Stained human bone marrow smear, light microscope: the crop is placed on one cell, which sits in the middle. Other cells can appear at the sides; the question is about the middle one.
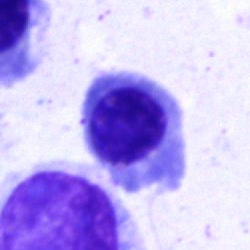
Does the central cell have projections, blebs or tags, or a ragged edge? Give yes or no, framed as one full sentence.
Yes, the cell's outline is ragged or frayed, or carries projections, blebs or tags.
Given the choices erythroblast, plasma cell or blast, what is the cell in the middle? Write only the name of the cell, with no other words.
erythroblast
